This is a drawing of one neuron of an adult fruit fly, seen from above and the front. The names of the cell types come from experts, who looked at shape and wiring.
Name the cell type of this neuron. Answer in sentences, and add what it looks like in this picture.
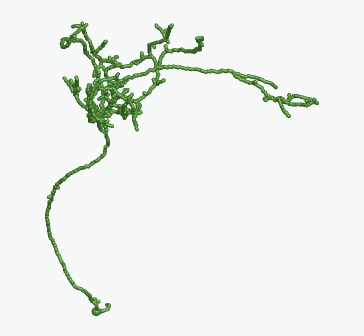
The cell type is CB1276. Its broad class is central-brain intrinsic neuron. The cell body can be seen at the lower left of the picture. The picture shows dozens of branch ends.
